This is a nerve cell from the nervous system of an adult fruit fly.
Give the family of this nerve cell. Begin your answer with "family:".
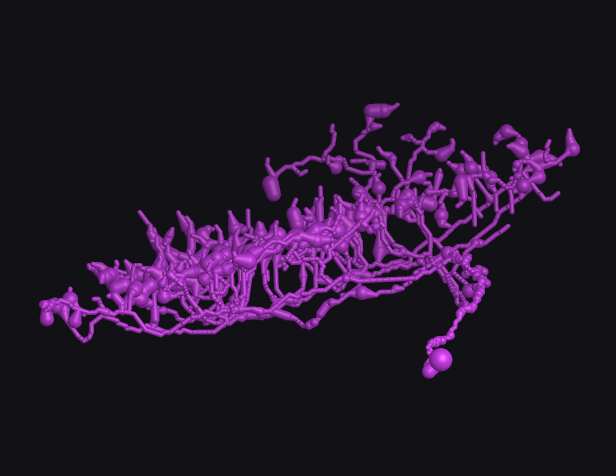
family: Dm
